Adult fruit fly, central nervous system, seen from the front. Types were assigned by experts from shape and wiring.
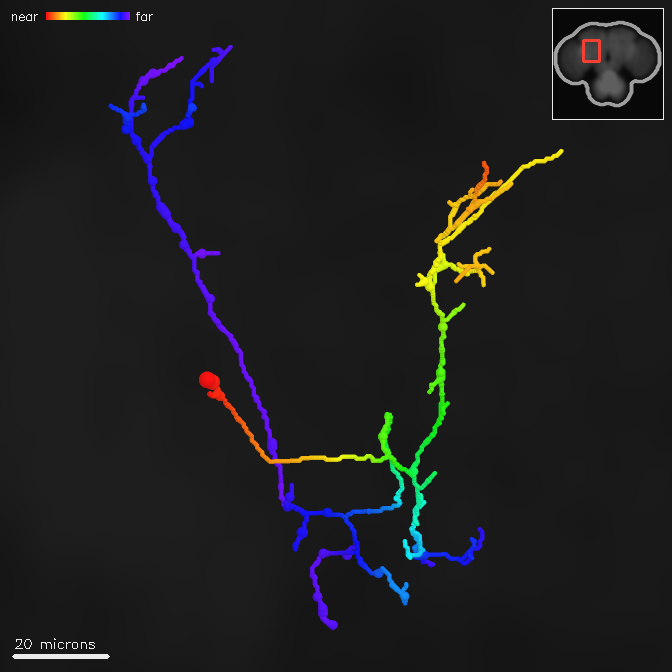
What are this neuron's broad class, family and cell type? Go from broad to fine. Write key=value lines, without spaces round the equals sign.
broad_class=central-brain intrinsic neuron
family=hemilineage LALa1_posterior
cell_type=WEDPN17_b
